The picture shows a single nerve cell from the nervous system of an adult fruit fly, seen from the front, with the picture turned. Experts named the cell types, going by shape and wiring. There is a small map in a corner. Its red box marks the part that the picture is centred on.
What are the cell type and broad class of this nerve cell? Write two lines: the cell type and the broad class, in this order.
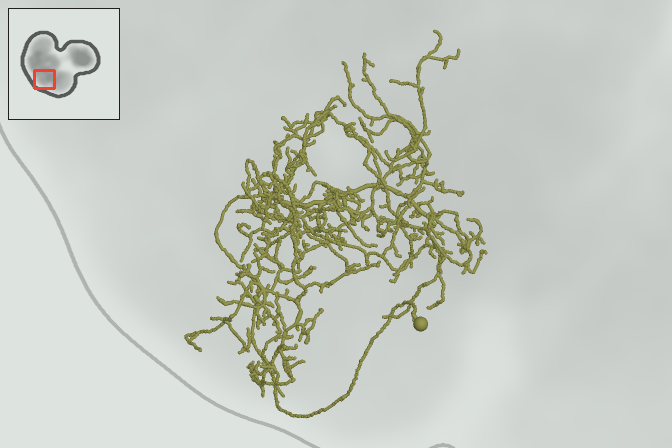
SLP080
central-brain intrinsic neuron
